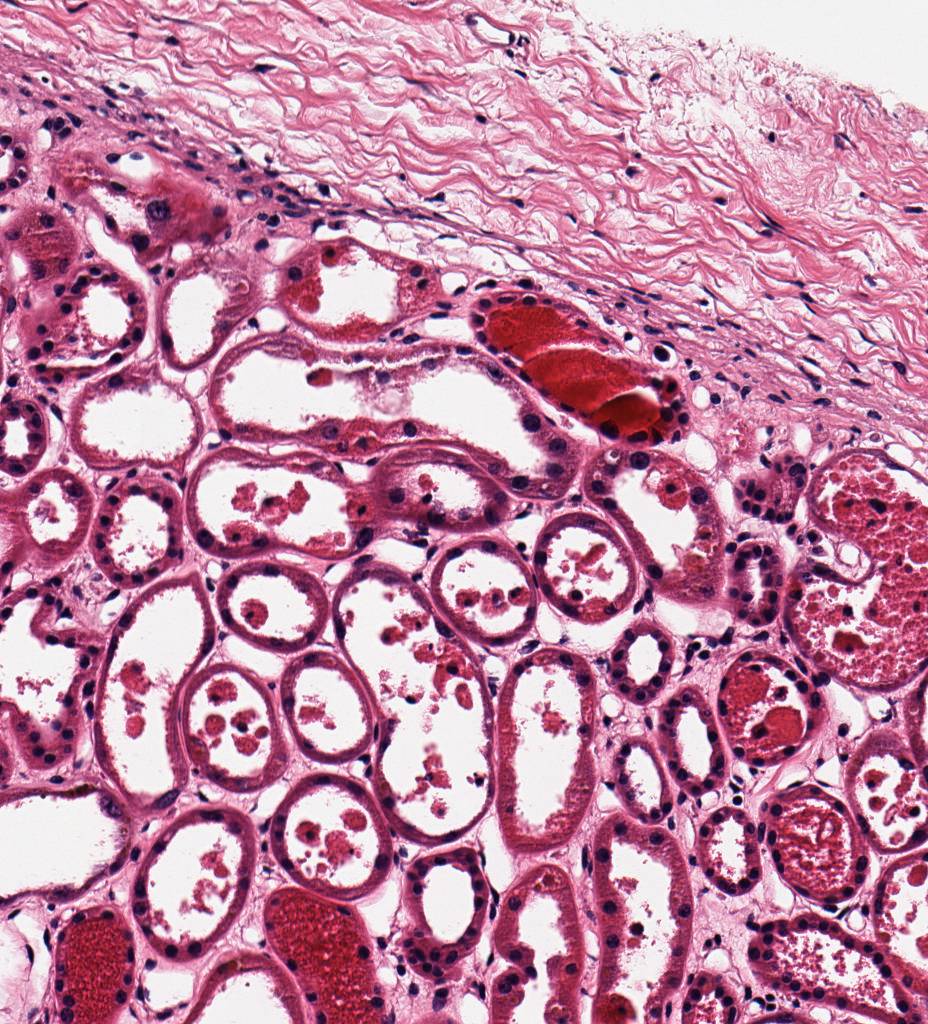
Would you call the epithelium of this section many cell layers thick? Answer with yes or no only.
No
